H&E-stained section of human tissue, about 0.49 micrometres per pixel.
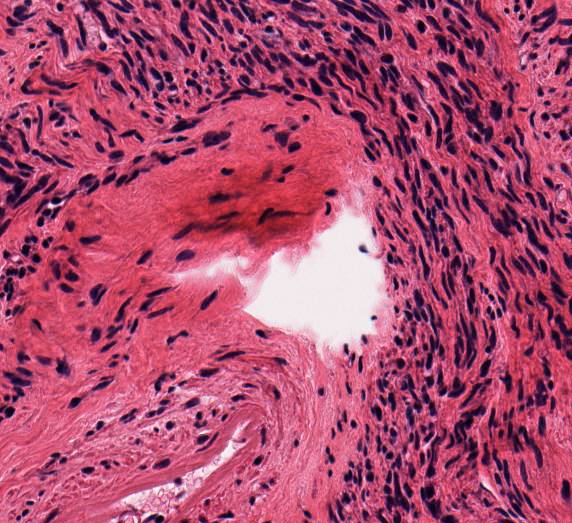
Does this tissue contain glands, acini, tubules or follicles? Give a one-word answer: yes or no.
No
